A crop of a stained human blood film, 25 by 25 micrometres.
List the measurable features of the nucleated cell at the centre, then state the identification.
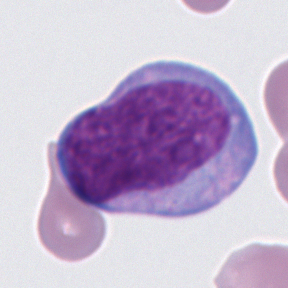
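Begin with the outline: it is smooth, with no surface projections, and the cell measures about 18 by 14 micrometres. Now find the nucleus, a single oval mass without lobes, about 15 by 9 micrometres, lying toward the left of the cell and filling about 60% of its area. Look below and to the right of the nucleus, where the band of cytoplasm is widest. Follow that cytoplasm outward and you will see that its outer edge is a slightly deeper blue than its inner part. This is an atypical promyelocyte.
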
